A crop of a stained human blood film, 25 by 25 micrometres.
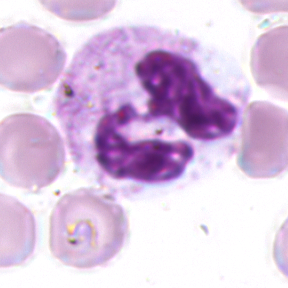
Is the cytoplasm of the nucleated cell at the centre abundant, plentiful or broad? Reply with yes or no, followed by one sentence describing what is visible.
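Yes. The cytoplasm is abundant and pale lilac-pink.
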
